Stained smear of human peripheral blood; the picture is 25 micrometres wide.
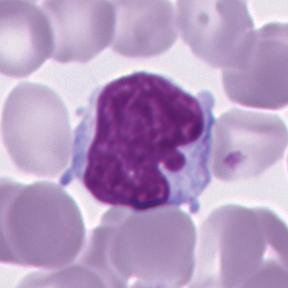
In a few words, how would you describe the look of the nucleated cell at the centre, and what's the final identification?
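A deep notch cuts into the lower right side of the nucleus, whose dark purple chromatin is clumped rather than smooth. The cytoplasm is widest on the right, and several small blunt projections stand out from the cell edge. This is a typical lymphocyte.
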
